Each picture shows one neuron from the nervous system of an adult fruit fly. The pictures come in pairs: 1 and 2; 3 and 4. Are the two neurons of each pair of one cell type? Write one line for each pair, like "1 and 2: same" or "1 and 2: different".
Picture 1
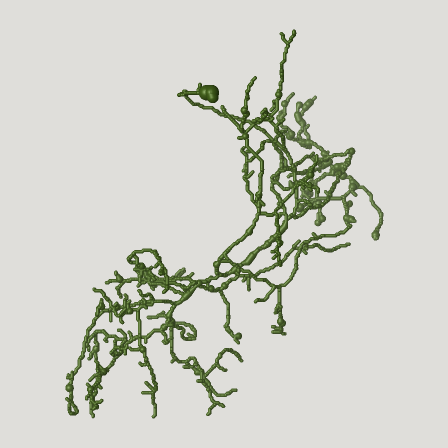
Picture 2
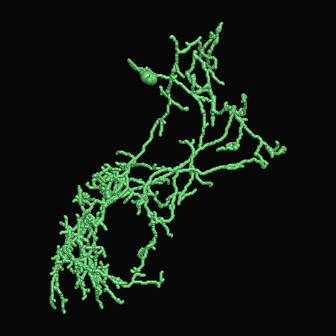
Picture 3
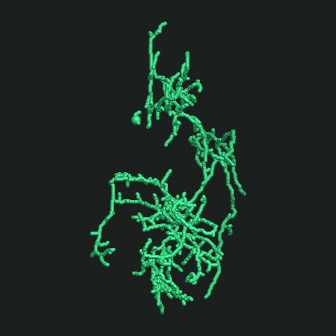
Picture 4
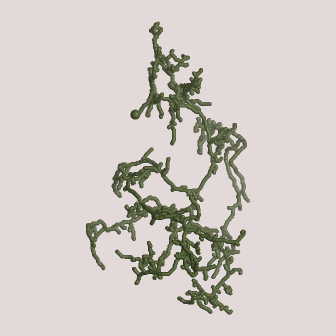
1 and 2: same
3 and 4: same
